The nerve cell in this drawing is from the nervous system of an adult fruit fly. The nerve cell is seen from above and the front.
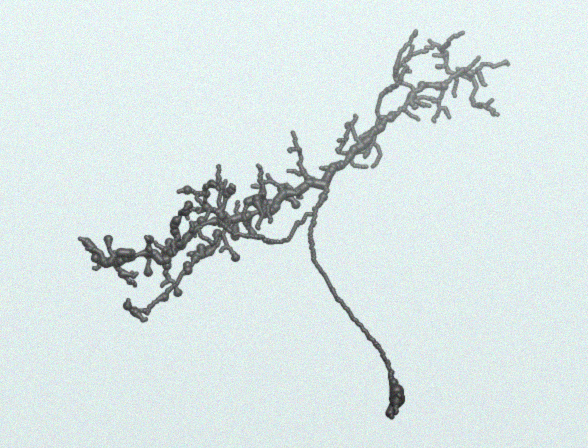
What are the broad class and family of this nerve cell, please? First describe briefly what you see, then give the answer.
The picture shows dozens of branch ends. As drawn here it is about as wide as it is tall. It is a nerve-cord intrinsic neuron. The family is hemilineage 09A.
